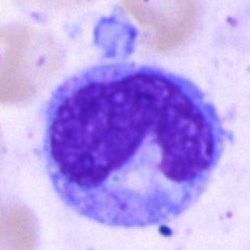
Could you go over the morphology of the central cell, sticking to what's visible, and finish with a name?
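Round in outline, the cell holds a nucleus deeply indented into a horseshoe shape whose opening faces downward. The cytoplasm is pale blue-grey and is widest in the notch below the nucleus. The cell is a monocyte.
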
